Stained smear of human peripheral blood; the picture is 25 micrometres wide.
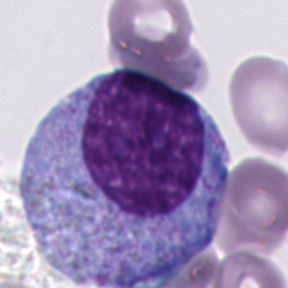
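Promyelocyte, the central cell in a stained smear of peripheral blood. The nucleus is round to oval, without indentation, and measures about 13 by 11 micrometres. It lies off-centre toward the upper right of the cell. The cytoplasm is bluish-lavender, with fine purplish granules scattered throughout.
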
